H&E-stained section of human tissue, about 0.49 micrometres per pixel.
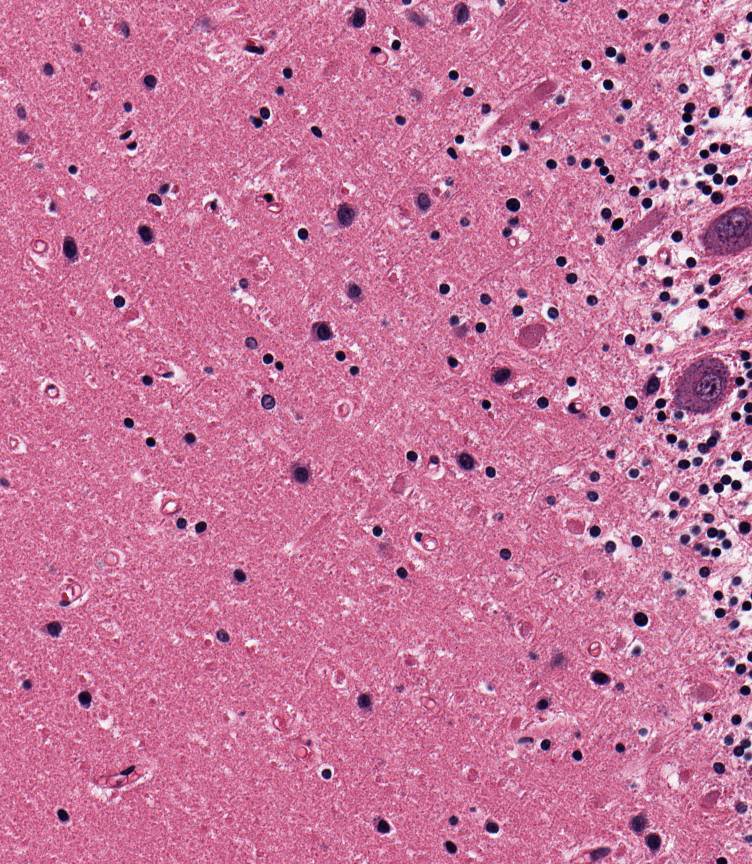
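Cerebellum: most of the field, from the left edge to past centre, is pale pink, finely fibrillar neuropil with sparse nuclei. Along the right edge, a band is crowded with small, round, uniformly dark nuclei showing very little cytoplasm. Large neurons have abundant purplish cytoplasm and a large round nucleus with a prominent central nucleolus. Neuropil cells mostly have small round dark nuclei, many in a clear halo.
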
